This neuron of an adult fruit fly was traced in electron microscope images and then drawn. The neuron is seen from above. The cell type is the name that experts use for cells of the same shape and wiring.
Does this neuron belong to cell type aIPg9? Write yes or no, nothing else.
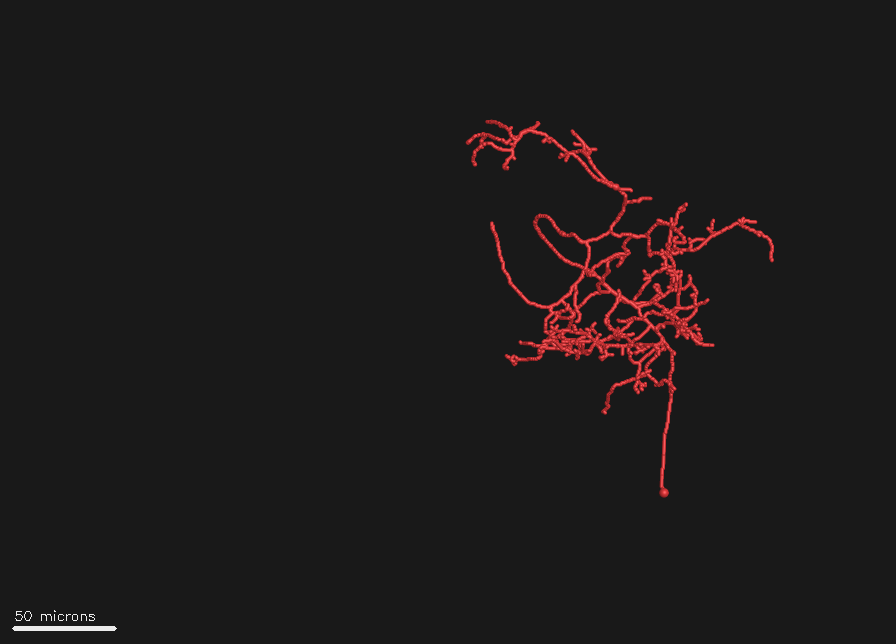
yes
